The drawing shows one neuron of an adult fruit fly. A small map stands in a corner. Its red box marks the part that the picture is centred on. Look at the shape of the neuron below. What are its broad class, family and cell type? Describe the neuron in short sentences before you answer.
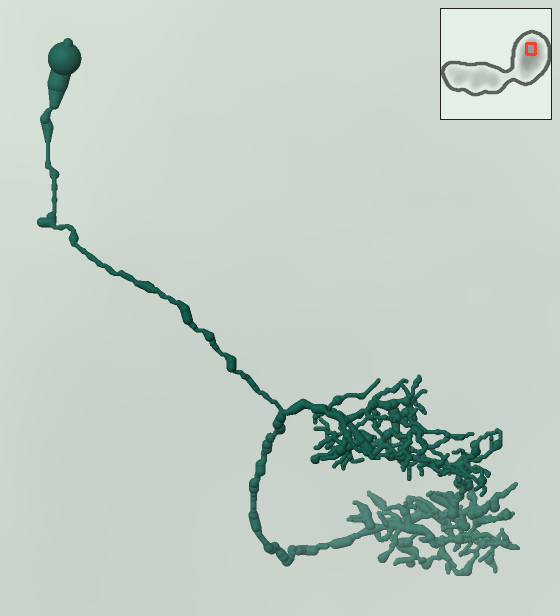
The cell body can be seen at the upper left of the picture. Dozens of branch ends can be seen. This is a central-brain intrinsic neuron. Its family is called class CX. The cell type is hDeltaB.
